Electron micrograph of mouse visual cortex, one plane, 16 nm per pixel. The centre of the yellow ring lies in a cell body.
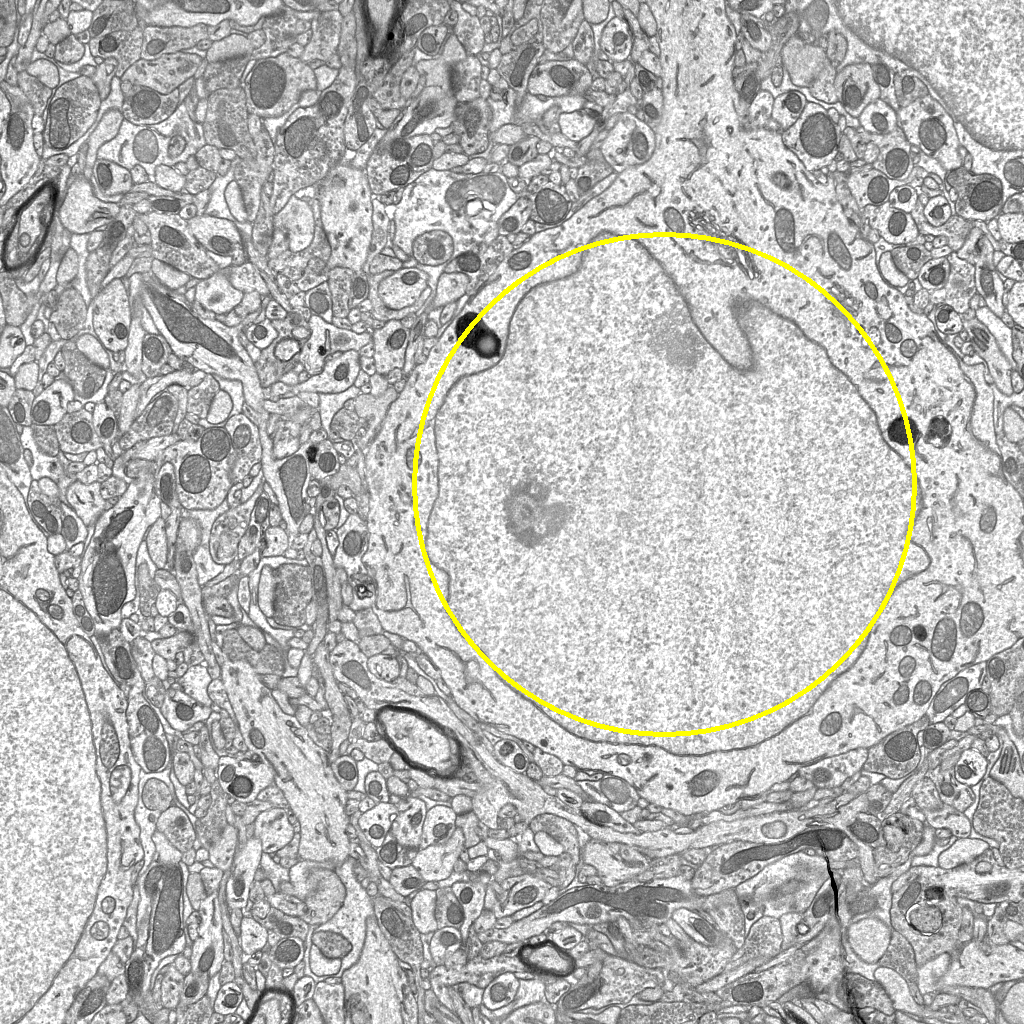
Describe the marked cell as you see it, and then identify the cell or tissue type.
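Big, roughly round nucleus here, with pale, evenly dispersed chromatin and no thick dark band lining the envelope. Very dark, electron-dense bodies sit against the nuclear edge at the upper left and at the right. Part of another pale nucleus shows at the left edge, neuropil between them. It's an excitatory neuron.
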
